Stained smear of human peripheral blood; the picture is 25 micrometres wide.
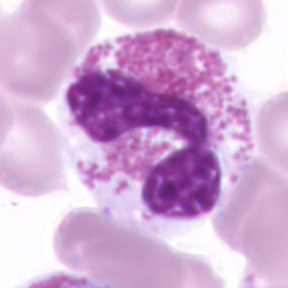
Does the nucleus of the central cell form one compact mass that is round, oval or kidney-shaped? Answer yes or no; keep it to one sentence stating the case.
No, the nucleus has been divided into two or more segments.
